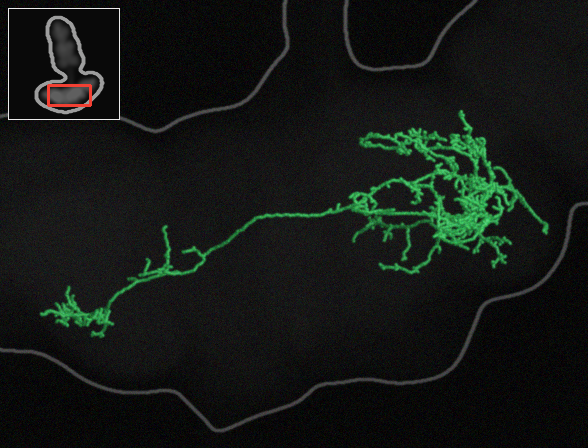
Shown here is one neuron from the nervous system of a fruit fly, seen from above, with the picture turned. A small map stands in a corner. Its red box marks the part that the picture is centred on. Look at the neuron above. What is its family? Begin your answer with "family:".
family: hemilineage VLPd1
